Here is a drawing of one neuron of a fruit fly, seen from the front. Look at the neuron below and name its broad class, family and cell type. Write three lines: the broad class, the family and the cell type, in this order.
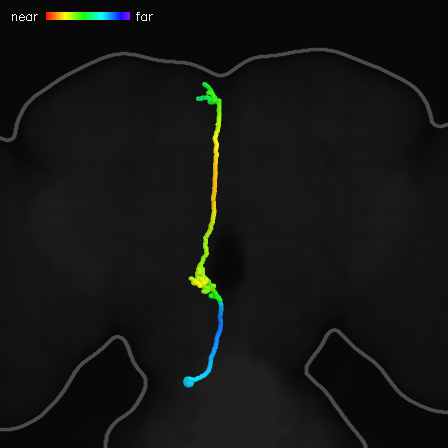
central-brain intrinsic neuron
hemilineage LB5
PRW033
